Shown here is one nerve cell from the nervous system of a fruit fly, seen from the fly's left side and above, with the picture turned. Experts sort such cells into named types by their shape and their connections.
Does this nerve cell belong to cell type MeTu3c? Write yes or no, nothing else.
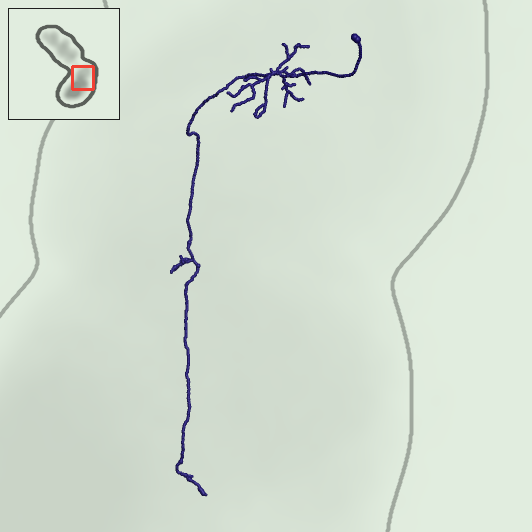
no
